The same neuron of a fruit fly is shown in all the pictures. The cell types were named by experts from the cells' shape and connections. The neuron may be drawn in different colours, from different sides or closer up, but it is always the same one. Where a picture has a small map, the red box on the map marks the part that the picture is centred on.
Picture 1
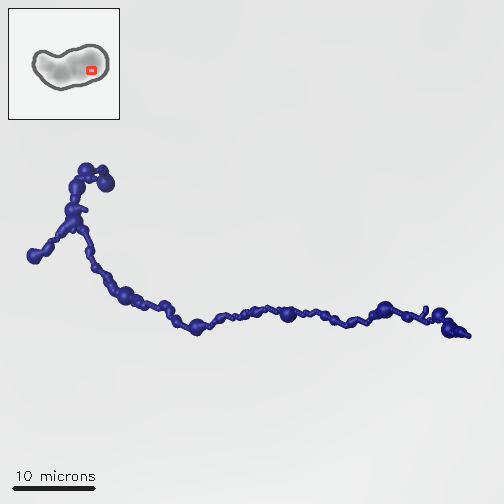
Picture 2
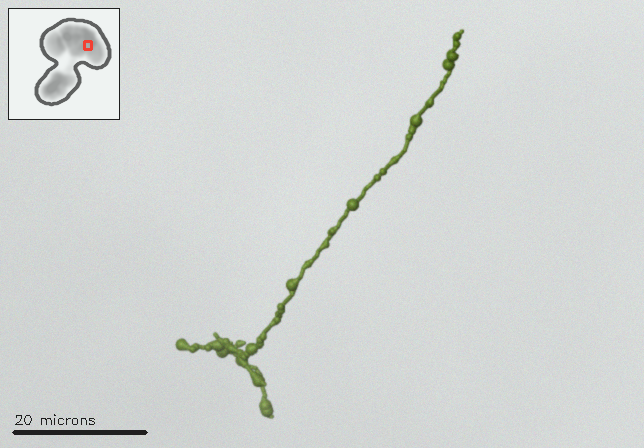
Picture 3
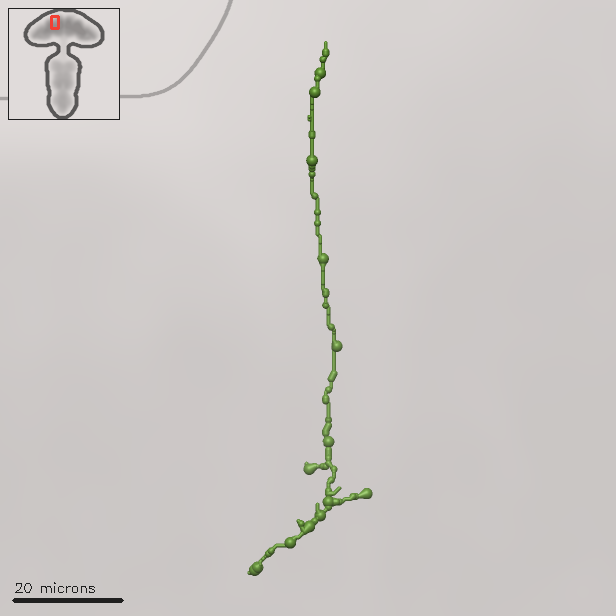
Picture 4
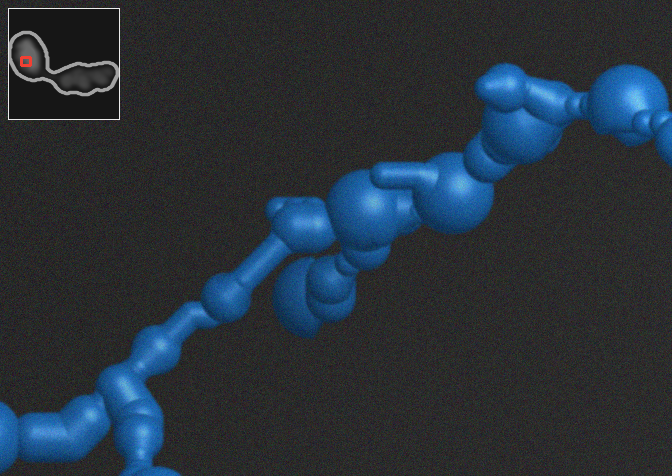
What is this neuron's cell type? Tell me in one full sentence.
To the cell type JO-B4_b belongs this neuron.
